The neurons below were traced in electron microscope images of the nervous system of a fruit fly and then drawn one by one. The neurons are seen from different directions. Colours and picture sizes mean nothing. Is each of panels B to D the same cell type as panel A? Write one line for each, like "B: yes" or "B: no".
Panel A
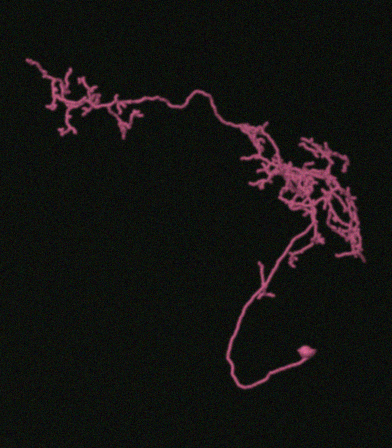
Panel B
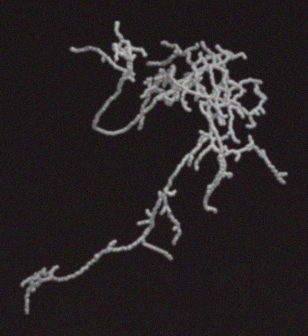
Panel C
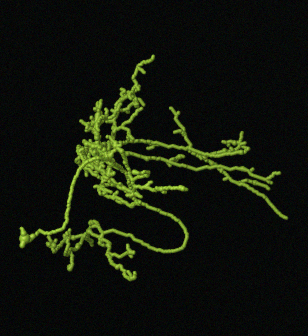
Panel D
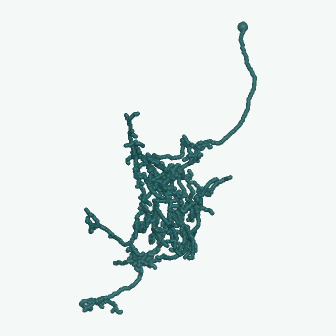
B: no
C: no
D: no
